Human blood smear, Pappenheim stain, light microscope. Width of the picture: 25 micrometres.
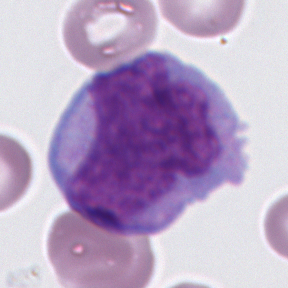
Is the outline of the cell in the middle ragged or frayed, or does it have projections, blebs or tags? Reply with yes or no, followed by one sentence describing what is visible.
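Yes. The right edge of the cell is fringed with fine, frayed projections.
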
